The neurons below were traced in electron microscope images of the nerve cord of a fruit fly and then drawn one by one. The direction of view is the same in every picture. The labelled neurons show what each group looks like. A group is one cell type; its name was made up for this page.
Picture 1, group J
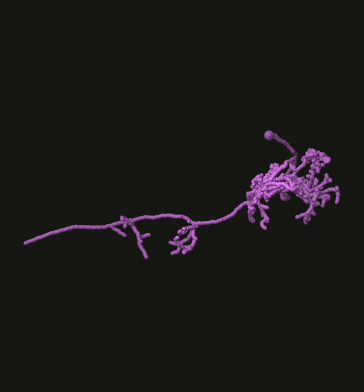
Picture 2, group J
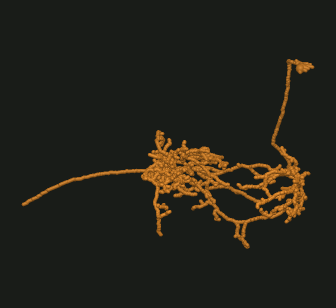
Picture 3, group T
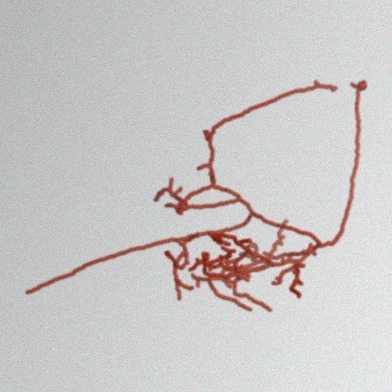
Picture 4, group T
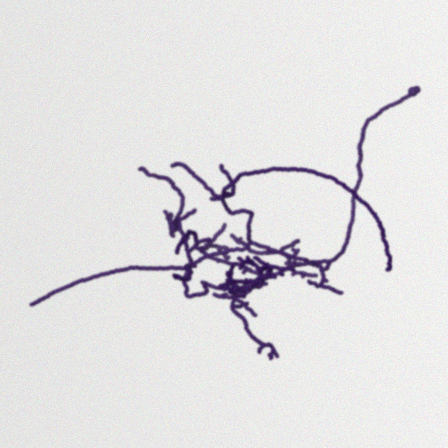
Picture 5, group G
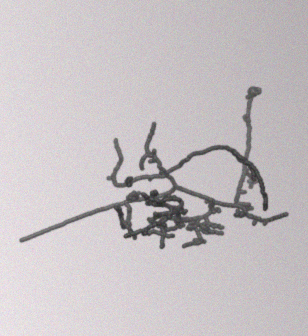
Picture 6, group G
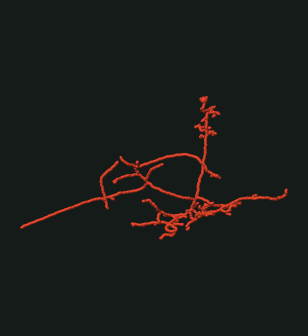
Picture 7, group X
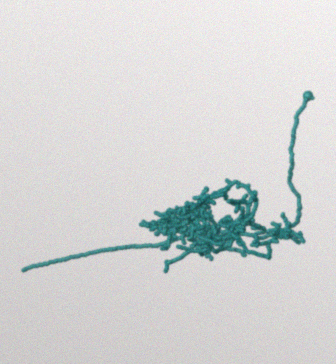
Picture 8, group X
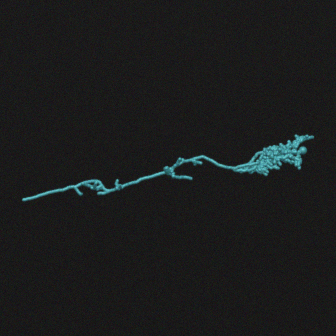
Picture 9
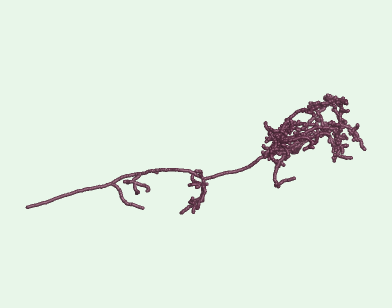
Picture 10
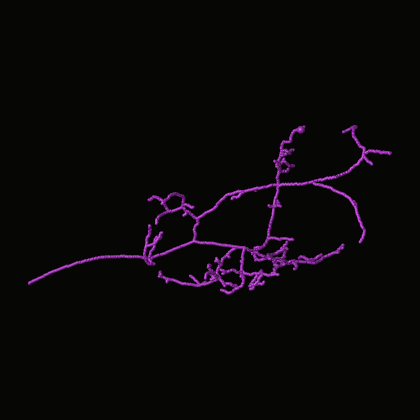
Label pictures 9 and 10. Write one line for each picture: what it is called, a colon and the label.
9: group J
10: group G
